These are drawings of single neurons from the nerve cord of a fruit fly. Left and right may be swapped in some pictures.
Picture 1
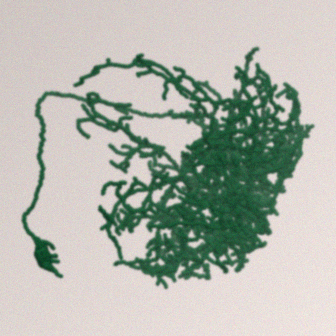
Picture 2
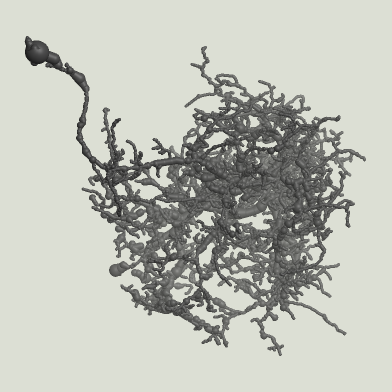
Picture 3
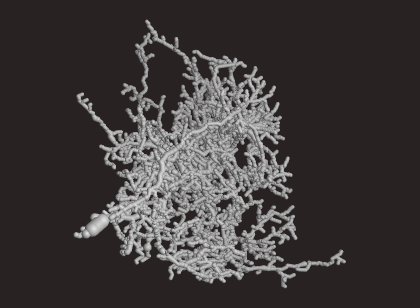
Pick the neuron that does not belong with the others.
1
